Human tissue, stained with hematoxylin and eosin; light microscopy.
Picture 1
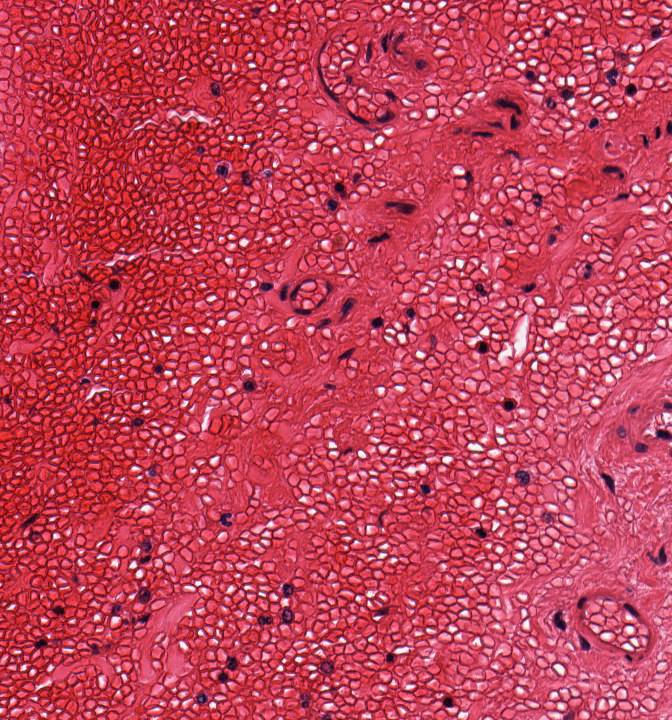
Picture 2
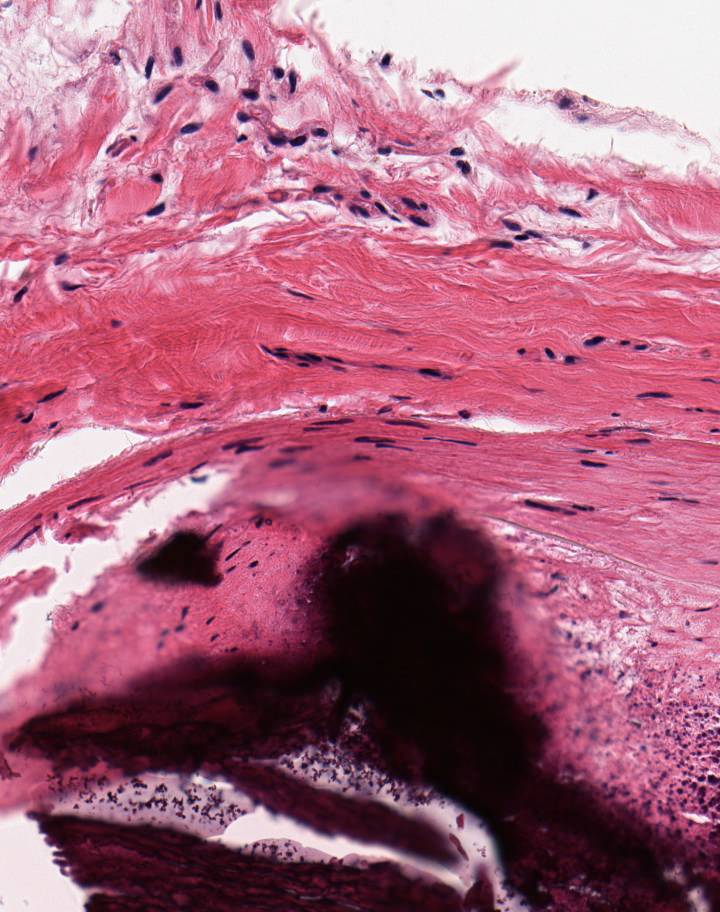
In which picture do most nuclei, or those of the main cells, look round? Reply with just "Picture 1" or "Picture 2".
Picture 1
